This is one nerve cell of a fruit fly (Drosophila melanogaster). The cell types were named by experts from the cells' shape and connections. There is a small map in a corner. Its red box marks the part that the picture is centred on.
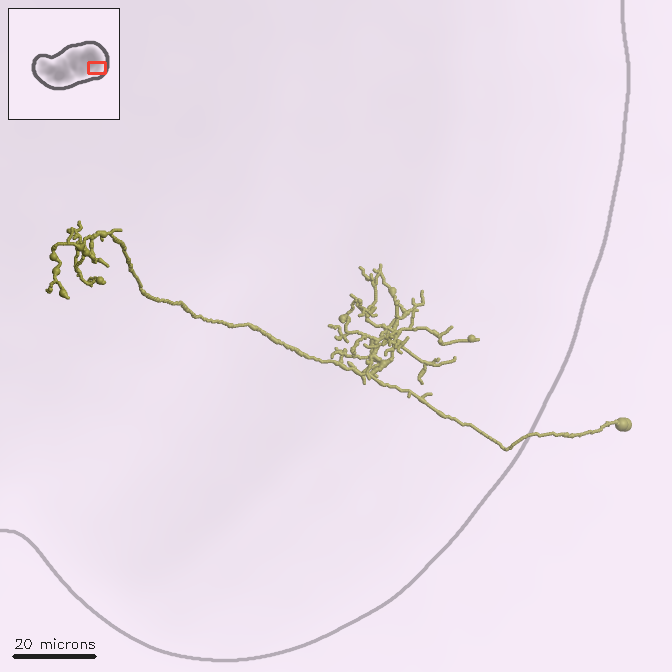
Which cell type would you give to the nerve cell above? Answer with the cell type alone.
Tm40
